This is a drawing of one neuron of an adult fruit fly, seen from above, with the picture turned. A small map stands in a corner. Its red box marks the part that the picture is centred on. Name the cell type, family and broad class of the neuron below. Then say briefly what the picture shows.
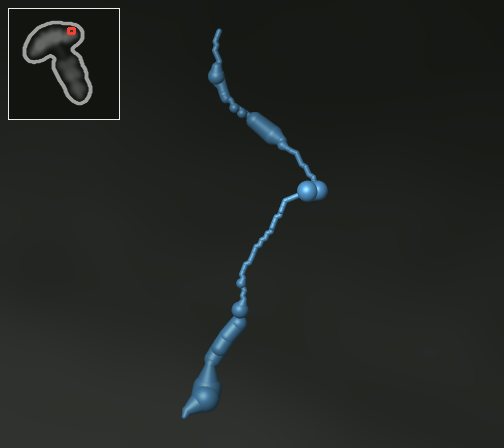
The cell type is R7y. The name of its family is class visual. This is a photoreceptor or other optic-lobe sensory neuron. It is in the brain and does not reach the nerve cord. It has a dozen or fewer branch ends.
